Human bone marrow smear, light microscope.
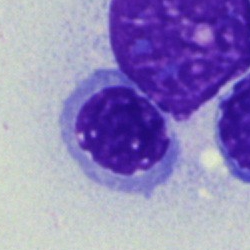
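Erythroblast. Checked in turn, the nucleus fills most of the cell and leaves a rim of cytoplasm. Its chromatin is dark purple and coarsely clumped, and no distinct nucleolus is visible. Last, the cytoplasm shows no visible granules.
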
